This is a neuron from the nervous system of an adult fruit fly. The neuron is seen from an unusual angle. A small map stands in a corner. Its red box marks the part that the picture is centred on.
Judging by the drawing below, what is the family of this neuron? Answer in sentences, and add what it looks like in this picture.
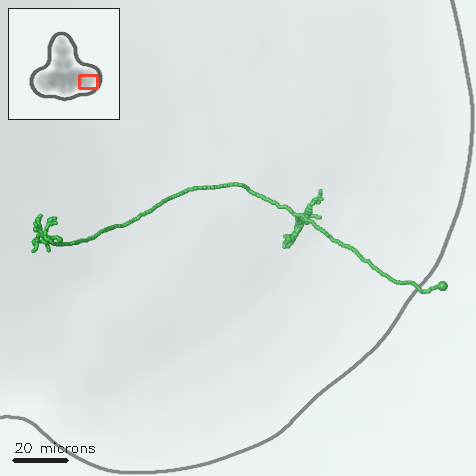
Its family is Tm. It is an optic-lobe intrinsic neuron. Its cell body lies on the right of the picture. By the scale bar it is about 160 microns wide in this view.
